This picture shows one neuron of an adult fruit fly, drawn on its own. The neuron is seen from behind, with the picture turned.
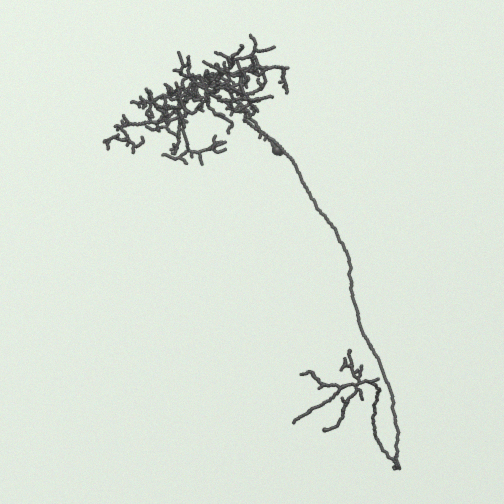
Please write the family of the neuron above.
MeLo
